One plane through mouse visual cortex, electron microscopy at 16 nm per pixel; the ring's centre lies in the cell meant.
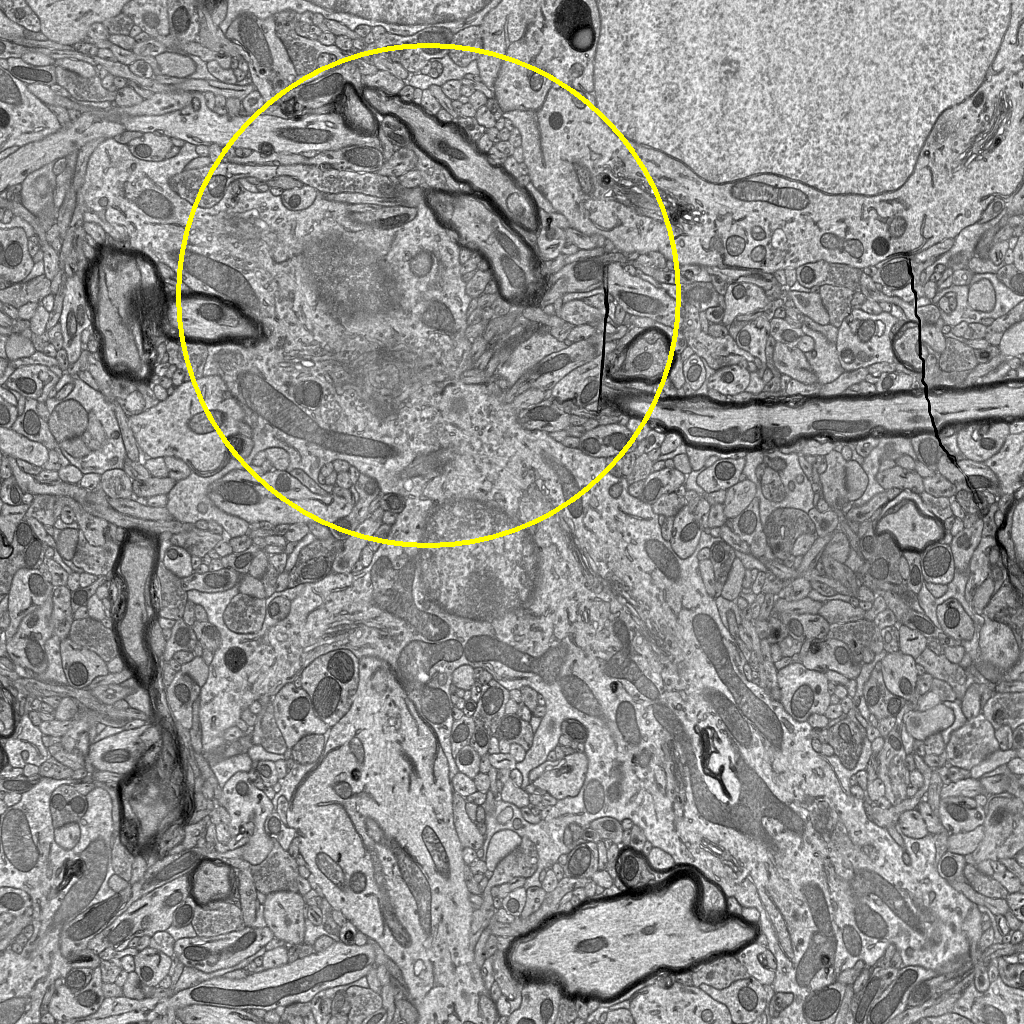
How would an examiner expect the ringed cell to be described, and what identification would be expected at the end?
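At the centre of the ring, no nucleus with a sharp envelope is visible. The cytoplasm around the centre is pale and finely granular. To the left of and below the centre lie hazy darker grey patches with blurred edges. In the lower left part of the ring there is a long, slender mitochondrion. Answer: the cell is an astrocyte.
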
